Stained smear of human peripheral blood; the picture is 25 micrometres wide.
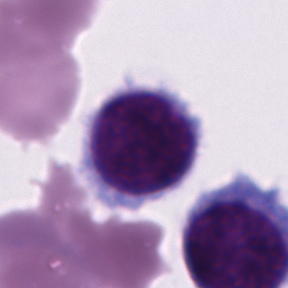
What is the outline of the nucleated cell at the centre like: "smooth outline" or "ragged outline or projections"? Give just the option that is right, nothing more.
Ragged outline or projections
